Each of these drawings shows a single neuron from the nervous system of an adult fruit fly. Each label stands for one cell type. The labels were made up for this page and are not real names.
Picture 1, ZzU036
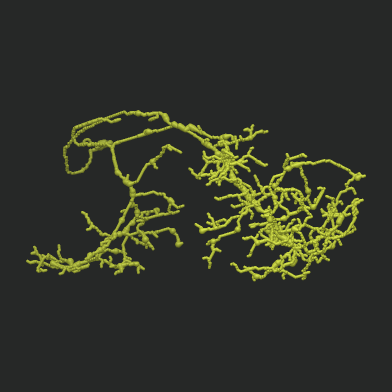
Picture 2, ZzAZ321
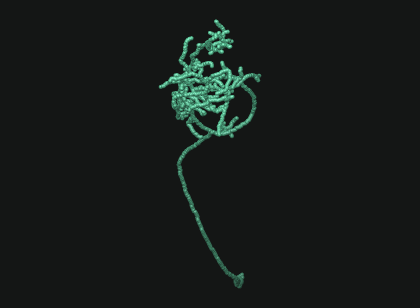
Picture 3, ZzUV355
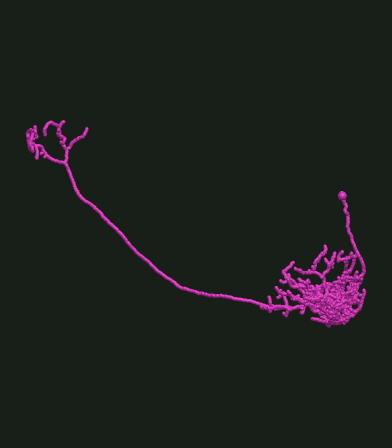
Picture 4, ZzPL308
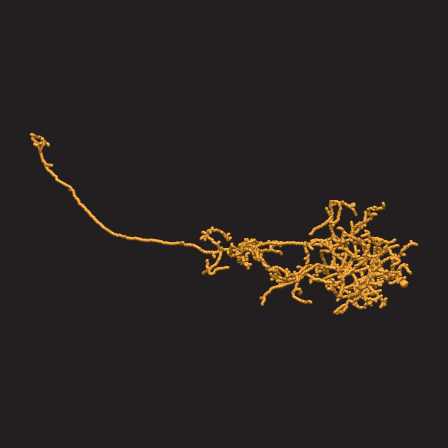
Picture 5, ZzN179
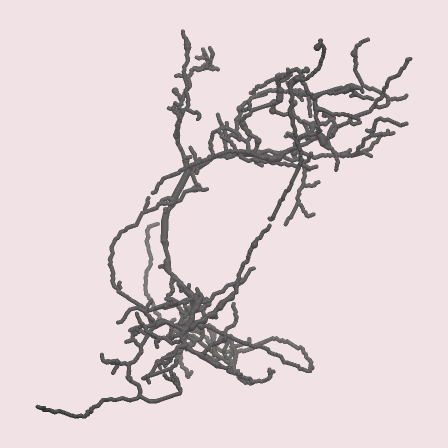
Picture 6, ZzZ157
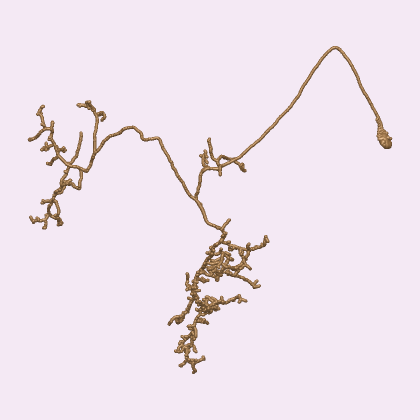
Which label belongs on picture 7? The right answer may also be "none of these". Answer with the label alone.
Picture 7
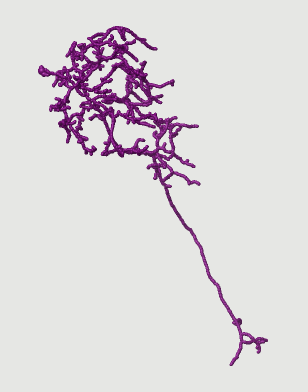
ZzPL308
